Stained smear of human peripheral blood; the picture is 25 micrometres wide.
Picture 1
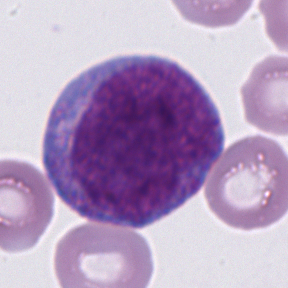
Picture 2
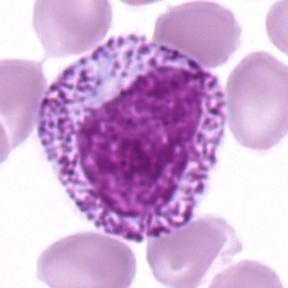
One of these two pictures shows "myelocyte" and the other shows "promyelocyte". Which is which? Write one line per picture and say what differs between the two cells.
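Picture 1 is a promyelocyte. The cytoplasm is deep blue.
Picture 2 is a myelocyte. The cytoplasm between the granules is pale and almost colourless.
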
